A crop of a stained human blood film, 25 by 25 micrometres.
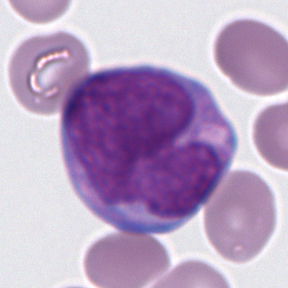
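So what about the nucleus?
It's one deeply folded mass, notched in from the right, not separate lobes on thin strands, and it fills about 70% of the cell's area.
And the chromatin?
Finely lacy and evenly spread, no coarse dark clumps.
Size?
About 15 micrometres across.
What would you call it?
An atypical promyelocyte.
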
